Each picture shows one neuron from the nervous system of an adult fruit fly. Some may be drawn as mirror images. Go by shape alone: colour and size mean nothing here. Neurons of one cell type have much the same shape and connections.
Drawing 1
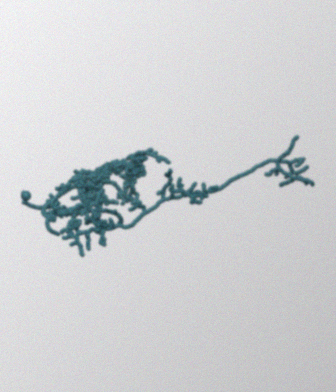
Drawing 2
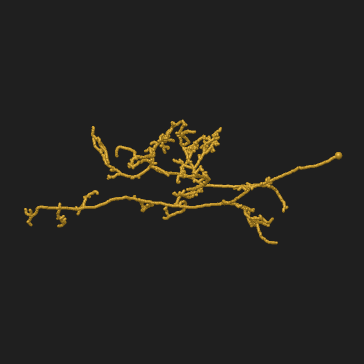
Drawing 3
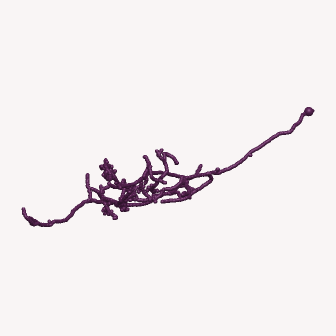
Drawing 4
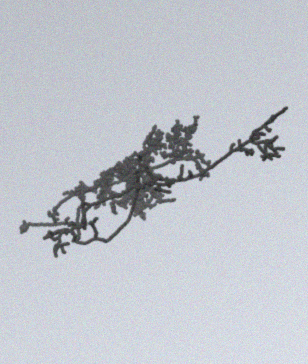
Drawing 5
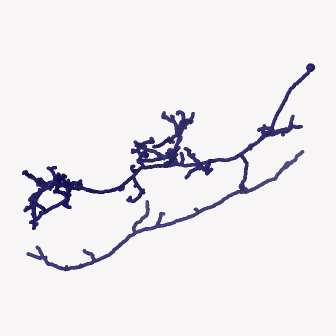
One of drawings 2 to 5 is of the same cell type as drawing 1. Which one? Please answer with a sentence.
Drawing 4 shows a neuron of the same cell type.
